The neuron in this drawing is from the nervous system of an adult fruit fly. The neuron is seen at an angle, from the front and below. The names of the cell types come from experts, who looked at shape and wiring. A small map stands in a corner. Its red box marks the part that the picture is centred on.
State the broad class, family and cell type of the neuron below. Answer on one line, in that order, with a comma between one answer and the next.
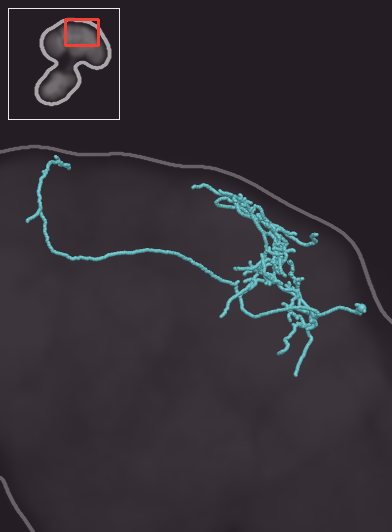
central-brain intrinsic neuron, hemilineage VLPl&d1_dorsal, CB1165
